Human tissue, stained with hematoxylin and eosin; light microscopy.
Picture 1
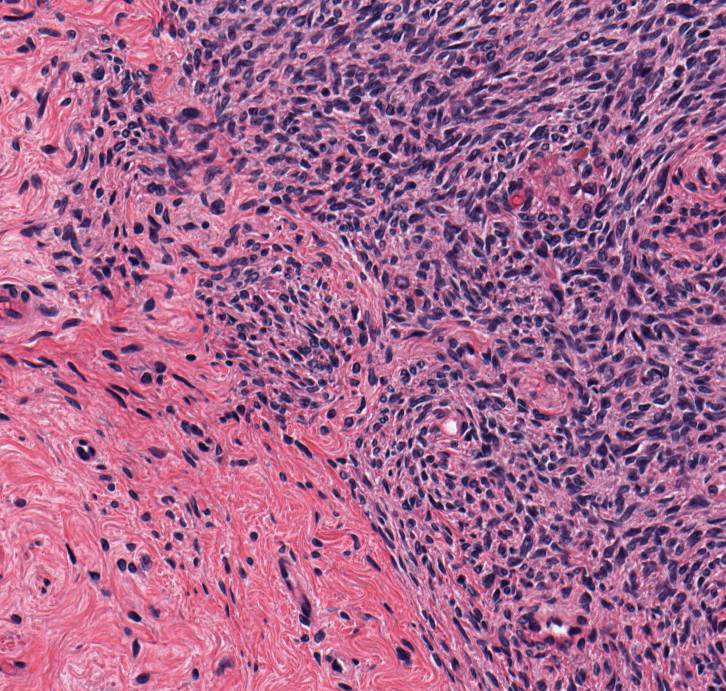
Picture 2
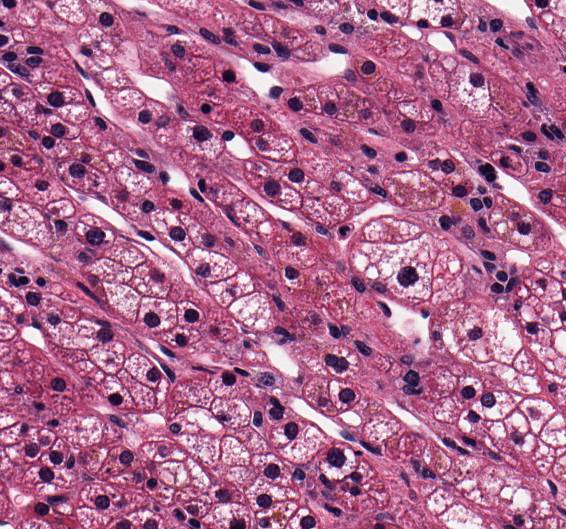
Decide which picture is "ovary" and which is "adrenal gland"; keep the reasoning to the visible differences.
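The ovary is shown in picture 1 and the adrenal gland in picture 2. In the ovary, a densely cellular region fills the upper right and centre, while sparsely cellular fibrous tissue occupies the left and lower left; the border between them runs diagonally from the upper left toward the lower middle. The crowded cells have spindle to oval, darkly staining nuclei with scant cytoplasm, and the fibrous tissue consists of dense, wavy, pink collagen fibres with scattered elongated nuclei. In the adrenal gland, the cells form parallel cords running diagonally from upper left to lower right across the whole field. Most are large and polygonal with pale, finely vacuolated, foamy cytoplasm, and each usually has a single round, central nucleus with a visible nucleolus. Scattered cells, for example right of centre, hold golden-brown granular pigment in their cytoplasm.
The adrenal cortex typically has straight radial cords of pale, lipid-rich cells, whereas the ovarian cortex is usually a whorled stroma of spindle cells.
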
